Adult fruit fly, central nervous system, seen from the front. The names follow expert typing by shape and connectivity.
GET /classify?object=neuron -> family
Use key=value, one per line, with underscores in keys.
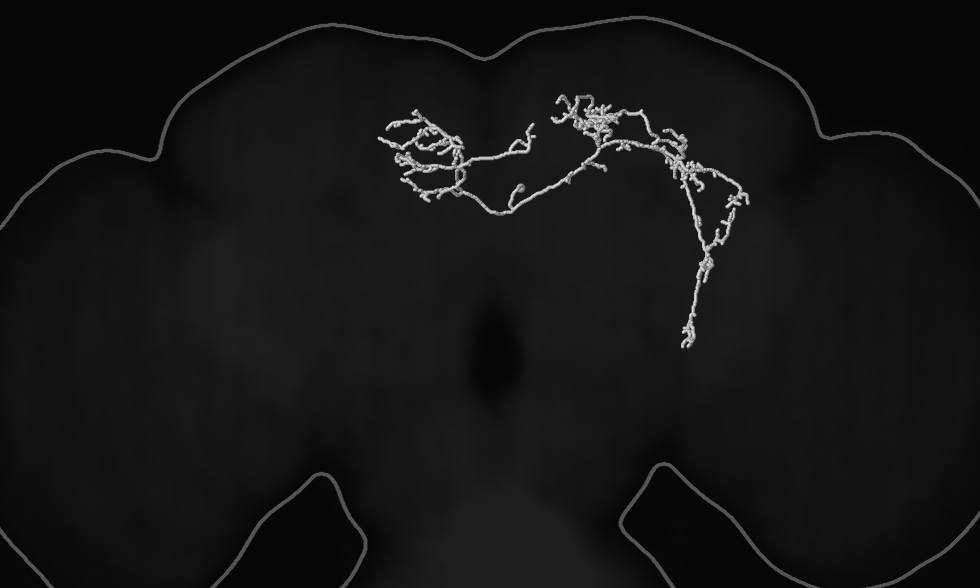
family=hemilineage DM1_dorsal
